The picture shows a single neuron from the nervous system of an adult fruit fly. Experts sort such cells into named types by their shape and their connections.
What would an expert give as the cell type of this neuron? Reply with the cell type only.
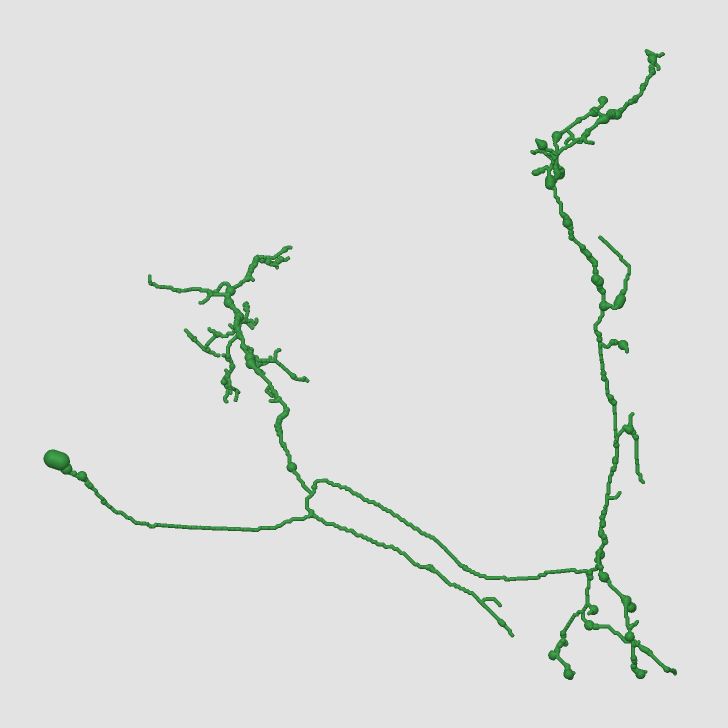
WEDPN17_a1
